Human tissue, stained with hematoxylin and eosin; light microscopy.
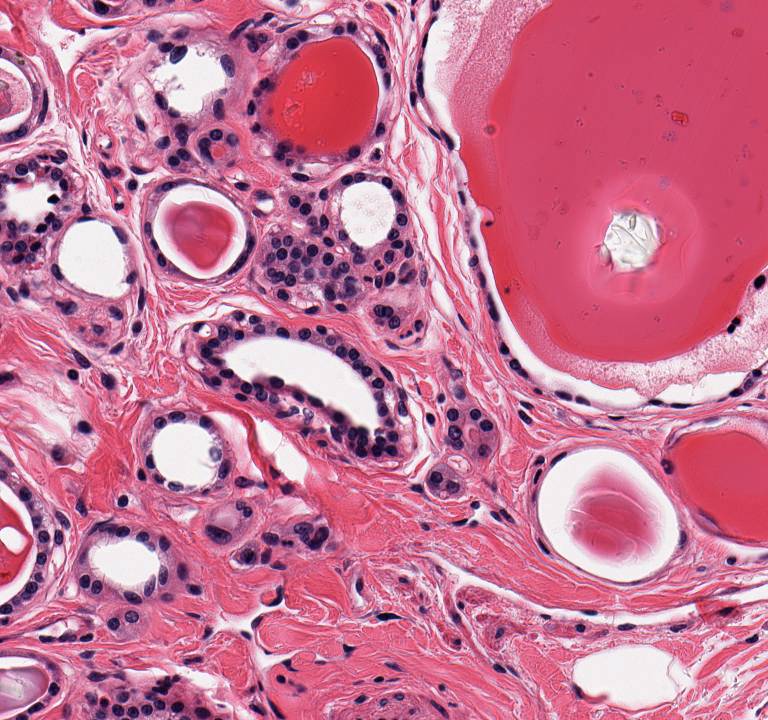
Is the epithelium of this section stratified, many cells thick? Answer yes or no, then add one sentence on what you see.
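No. The large dilated space is lined by a thin single layer of flattened cells with elongated nuclei.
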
